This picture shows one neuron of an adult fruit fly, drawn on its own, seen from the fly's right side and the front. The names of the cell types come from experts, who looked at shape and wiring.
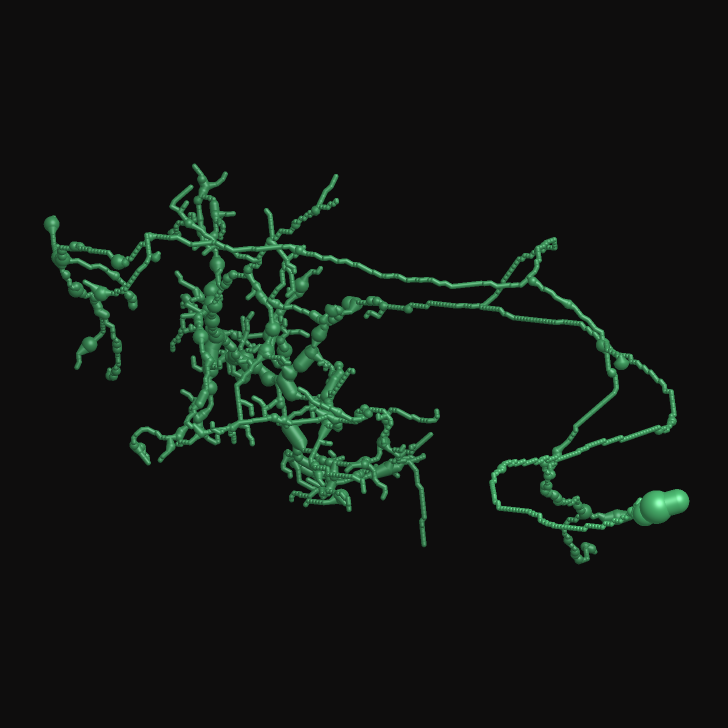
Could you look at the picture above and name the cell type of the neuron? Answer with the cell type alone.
IN14A052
